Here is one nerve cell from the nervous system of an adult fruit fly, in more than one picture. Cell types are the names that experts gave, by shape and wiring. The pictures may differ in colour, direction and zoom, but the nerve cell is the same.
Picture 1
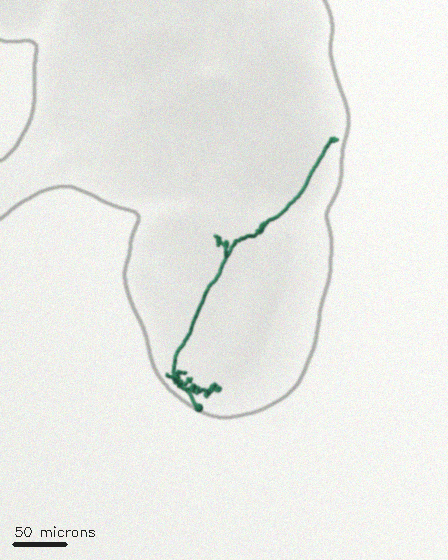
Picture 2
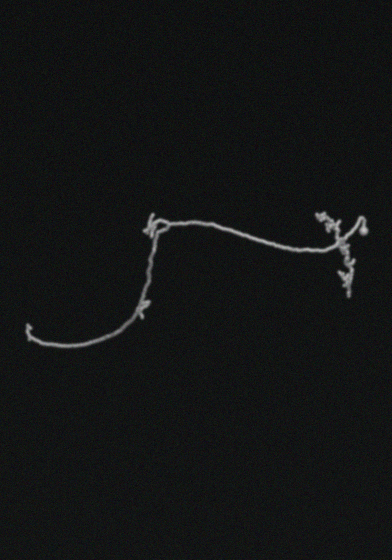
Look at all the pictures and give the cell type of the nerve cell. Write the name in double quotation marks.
"MeTu4f"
